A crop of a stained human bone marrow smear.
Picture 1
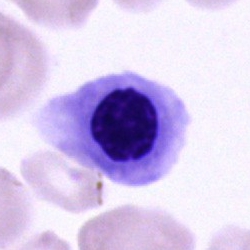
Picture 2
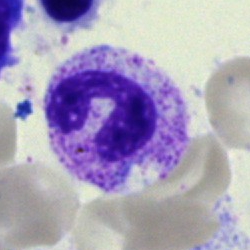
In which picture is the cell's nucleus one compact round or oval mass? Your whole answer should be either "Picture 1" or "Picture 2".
Picture 1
